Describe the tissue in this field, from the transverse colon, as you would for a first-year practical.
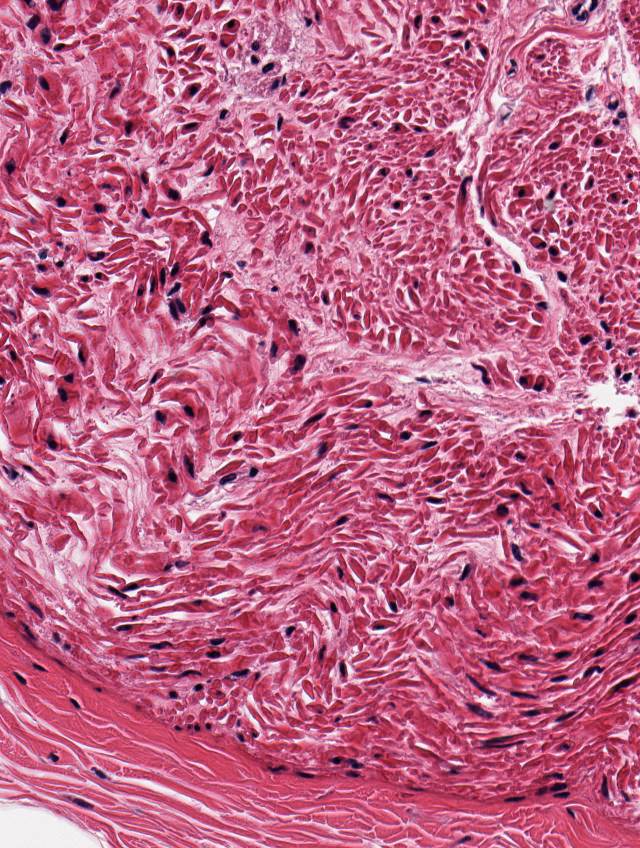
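Densely cellular spindle-cell bundles interlace in differing directions throughout. Nuclei are small, dark, elongated, many curved or wavy. Thin paler strands of loose stroma part the bundles, clearest upper right and mid-field. A dense, parallel, sparsely nucleated collagen band borders it along the lower left.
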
